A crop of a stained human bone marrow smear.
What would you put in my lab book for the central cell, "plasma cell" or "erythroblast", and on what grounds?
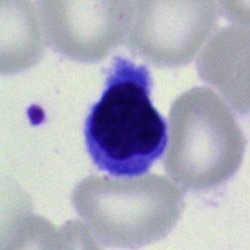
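I'd call this an erythroblast rather than a plasma cell. What weighs most with me is where the nucleus sits.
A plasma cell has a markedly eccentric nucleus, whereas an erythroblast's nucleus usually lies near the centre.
Here the nucleus fills most of the cell, and apart from the top the cytoplasm runs as a thin rim around it. The chromatin, I notice, is dark purple and dense, and a ragged, paler blue cytoplasmic protrusion extends from the top.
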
